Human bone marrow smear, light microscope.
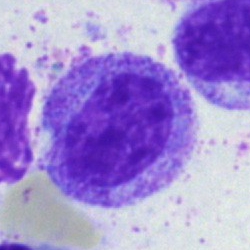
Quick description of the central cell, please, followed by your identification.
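Chromatin is dark purple and fairly dense, with paler streaks running through it. A moderate rim of bluish-violet cytoplasm surrounds the nucleus on all sides, sprinkled with many fine purple granules and without vacuoles. Name: myelocyte.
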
